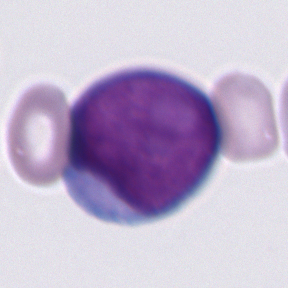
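Myeloblast: as I see it, the nucleus fills most of the cell and sits toward the upper right, while the scant cytoplasm forms only a narrow crescent at the lower left. I find no vacuoles there, and the outline looks smooth, without surface projections.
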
